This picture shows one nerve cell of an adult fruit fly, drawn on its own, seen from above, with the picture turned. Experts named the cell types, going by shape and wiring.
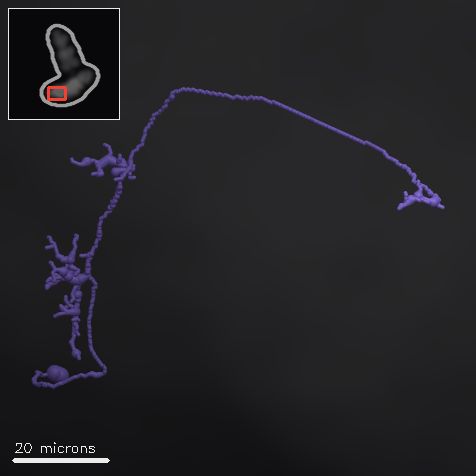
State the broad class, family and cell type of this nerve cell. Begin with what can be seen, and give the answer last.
Its cell body lies at the lower left of the picture. From left to right in the picture it spans about 90 microns. It is an optic-lobe intrinsic neuron. The family is Tm. Its cell type is Tm20.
